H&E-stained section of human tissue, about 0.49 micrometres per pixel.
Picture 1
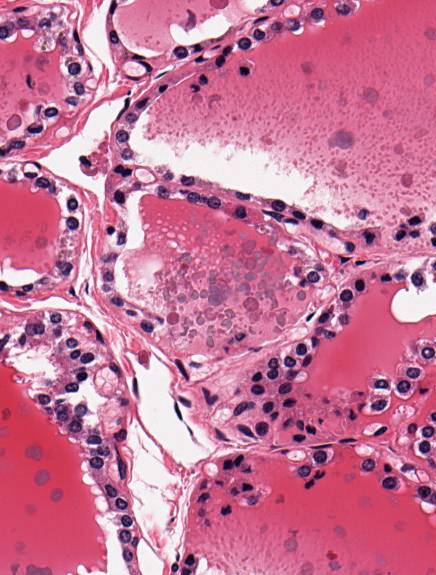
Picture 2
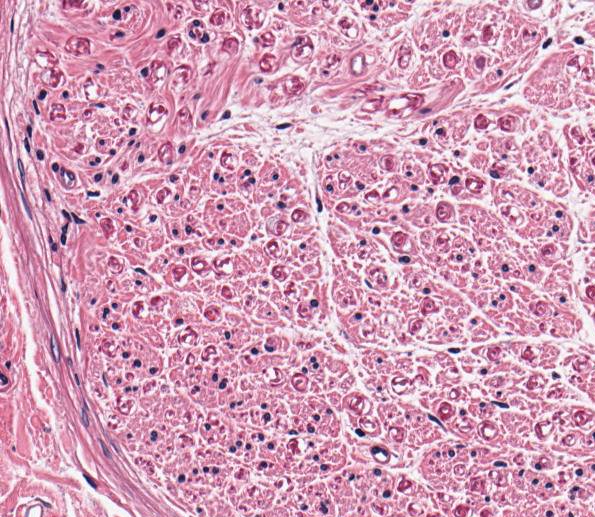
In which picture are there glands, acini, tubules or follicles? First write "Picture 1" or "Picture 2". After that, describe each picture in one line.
Picture 1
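What picture 1 shows: The field is made up of closely packed round to angular follicles filled with pink colloid.
What picture 2 shows: No epithelium, glands or fat cells are present in the field.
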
